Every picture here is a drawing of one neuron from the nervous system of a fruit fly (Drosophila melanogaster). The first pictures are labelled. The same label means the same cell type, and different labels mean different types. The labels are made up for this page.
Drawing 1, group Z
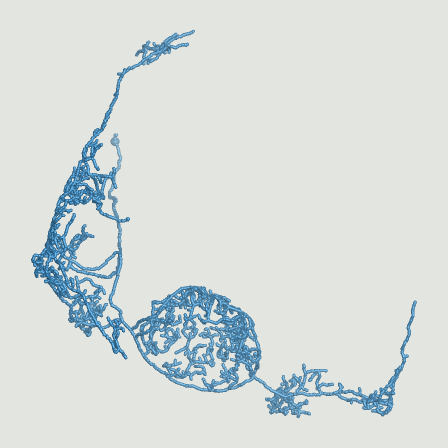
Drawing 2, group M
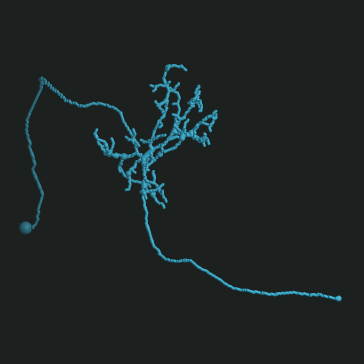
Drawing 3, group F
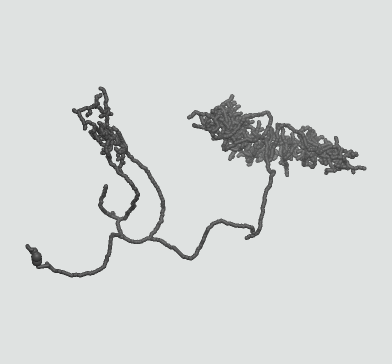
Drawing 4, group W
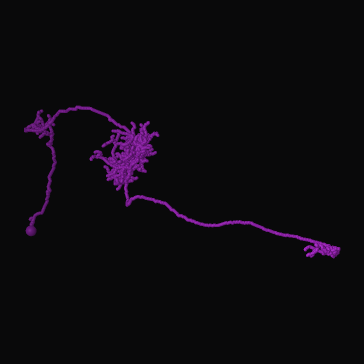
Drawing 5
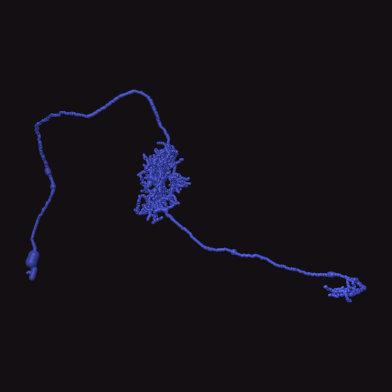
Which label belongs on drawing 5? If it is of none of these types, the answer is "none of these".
group W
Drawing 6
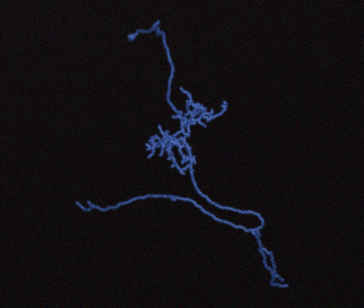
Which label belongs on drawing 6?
none of these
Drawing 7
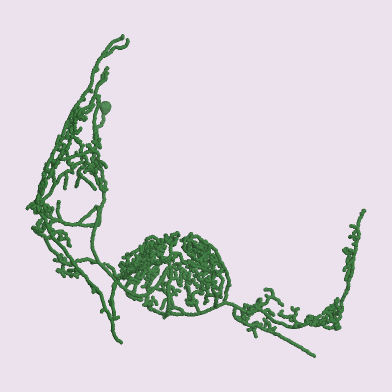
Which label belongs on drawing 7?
group Z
